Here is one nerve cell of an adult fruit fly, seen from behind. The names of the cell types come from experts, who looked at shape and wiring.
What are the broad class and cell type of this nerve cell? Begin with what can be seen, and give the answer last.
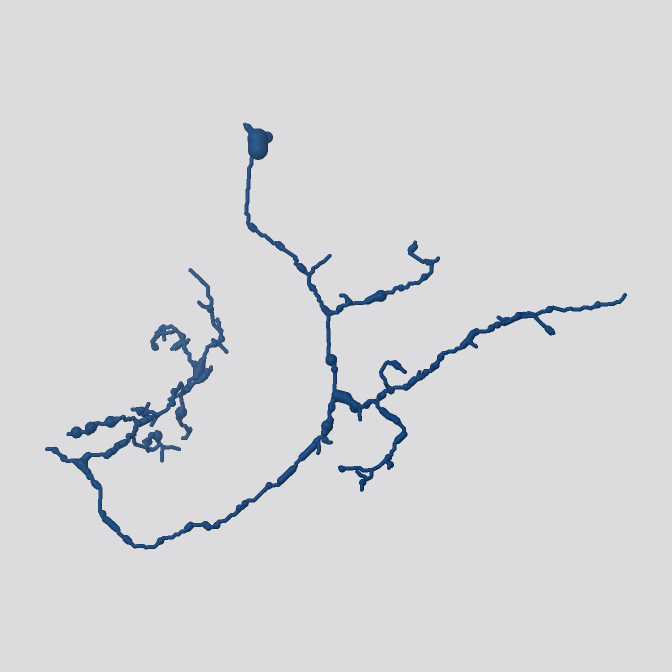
Its cell body lies at the top of the picture. Dozens of branch ends can be seen. This is a central-brain intrinsic neuron. Its cell type is CB2295.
